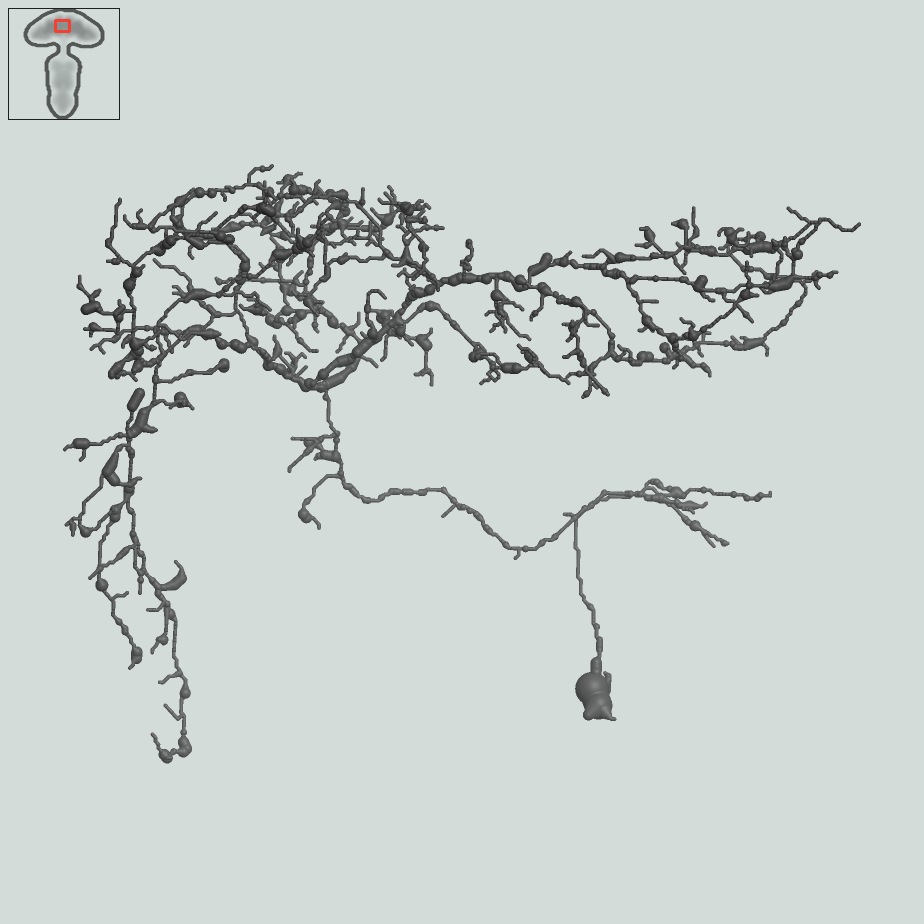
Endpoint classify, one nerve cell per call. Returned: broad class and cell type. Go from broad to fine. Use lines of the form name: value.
broad class: central-brain intrinsic neuron
cell type: GNG213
